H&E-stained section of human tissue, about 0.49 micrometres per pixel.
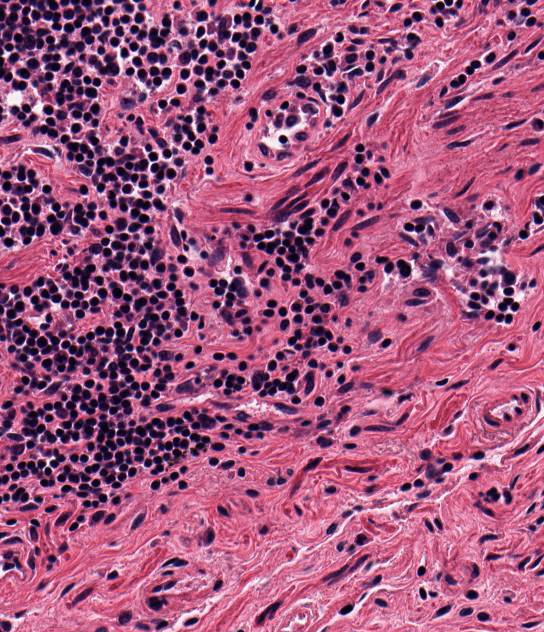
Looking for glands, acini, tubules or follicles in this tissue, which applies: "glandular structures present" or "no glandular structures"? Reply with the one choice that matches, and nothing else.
No glandular structures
